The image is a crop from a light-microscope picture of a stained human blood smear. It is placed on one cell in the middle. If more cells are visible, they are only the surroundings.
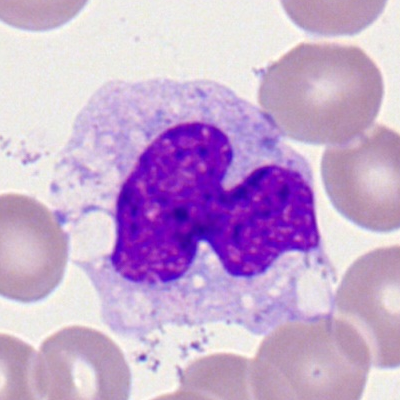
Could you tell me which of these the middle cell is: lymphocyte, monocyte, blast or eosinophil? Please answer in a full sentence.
In the middle of this smear crop is a monocyte.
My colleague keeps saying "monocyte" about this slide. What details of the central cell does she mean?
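This is a monocyte, and two things in the cytoplasm fit it well. First, look at the fine, dust-like purplish granules scattered through it.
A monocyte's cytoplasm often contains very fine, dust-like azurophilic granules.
Second, several clear round vacuoles lie in the cytoplasm, easiest to see at the left and lower right.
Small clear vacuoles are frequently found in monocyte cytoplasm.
Beyond that, the cytoplasm is abundant and pale grey-blue, and the chromatin is dark purple and lacy, with many small paler spots through it.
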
